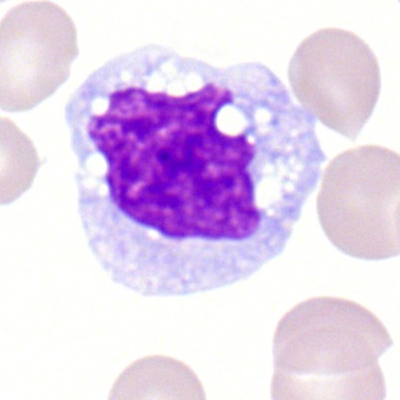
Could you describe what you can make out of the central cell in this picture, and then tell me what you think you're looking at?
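Look first at the edge: it's irregular, gently bumpy and a little angular. The nucleus is one broad, irregular mass, not split into lobes. Around it is plenty of pale grey-blue cytoplasm holding many clear, round vacuoles of different sizes. This is a monocyte.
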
